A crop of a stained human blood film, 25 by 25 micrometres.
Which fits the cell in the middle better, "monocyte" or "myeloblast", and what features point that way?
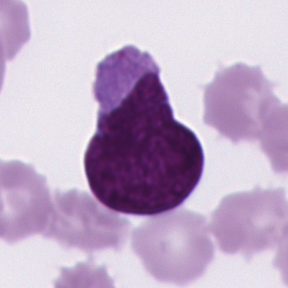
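You are looking at a myeloblast. Start with the nucleus: it measures about 12 by 10 micrometres, and its lower part is rounded.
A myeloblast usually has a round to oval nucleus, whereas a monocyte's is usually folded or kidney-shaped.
Now follow the cytoplasm: it gathers in a single cap at the upper end, with almost no visible rim around the rounded lower part of the nucleus.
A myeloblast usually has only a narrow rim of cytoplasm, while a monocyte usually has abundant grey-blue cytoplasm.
The nucleus lies toward the bottom of a cell about 15 by 11 micrometres. Its chromatin is dark purple and finely textured, without coarse clumps.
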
